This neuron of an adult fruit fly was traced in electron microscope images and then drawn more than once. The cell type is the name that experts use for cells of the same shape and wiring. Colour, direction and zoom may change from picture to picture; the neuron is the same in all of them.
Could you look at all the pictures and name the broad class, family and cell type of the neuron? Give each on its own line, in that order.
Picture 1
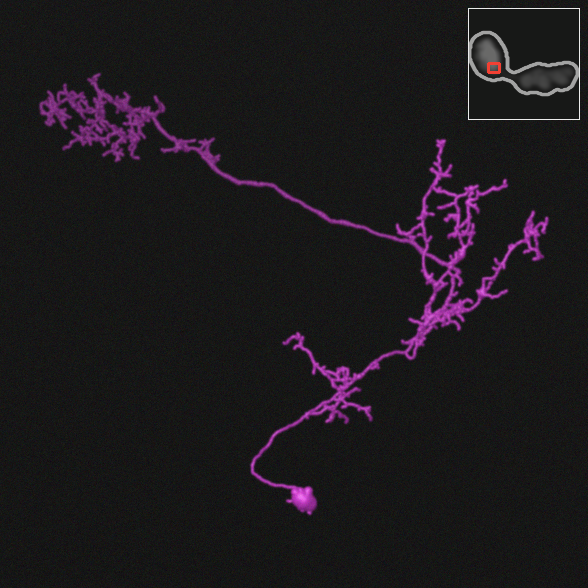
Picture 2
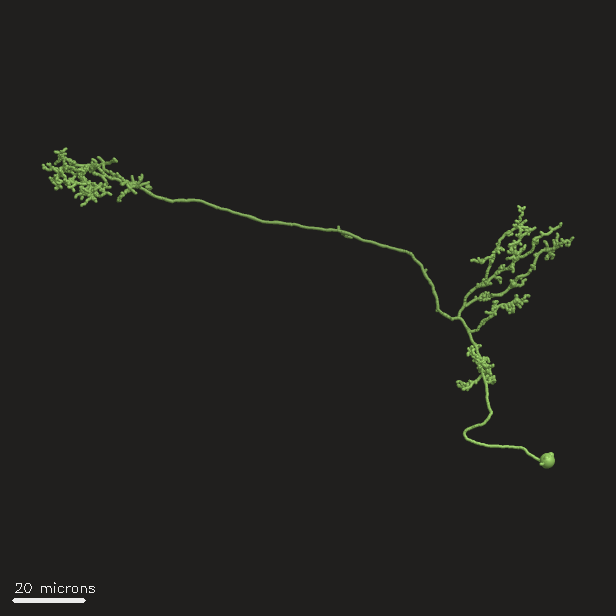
optic-lobe intrinsic neuron
TmY
TmY21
